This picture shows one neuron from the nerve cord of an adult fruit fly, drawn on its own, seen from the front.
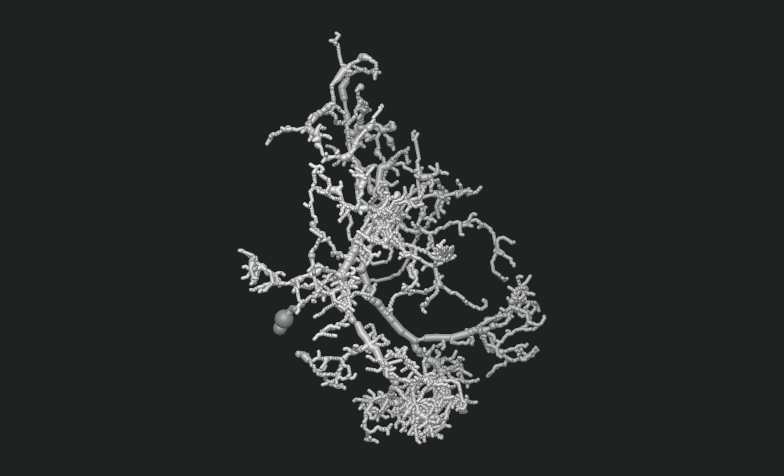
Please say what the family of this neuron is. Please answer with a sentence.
The family is hemilineage 20A.22A.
